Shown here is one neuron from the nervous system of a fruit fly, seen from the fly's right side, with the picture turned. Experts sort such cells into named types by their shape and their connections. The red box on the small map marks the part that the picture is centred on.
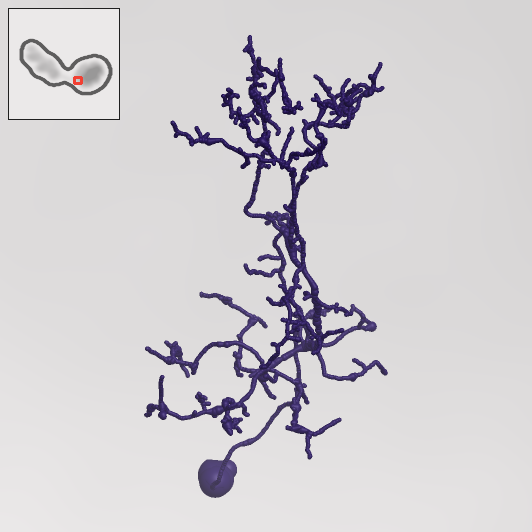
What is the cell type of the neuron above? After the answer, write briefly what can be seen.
It is of cell type Mi14. It is an optic-lobe intrinsic neuron. Dozens of branch ends can be seen. As drawn here it is taller than it is wide.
